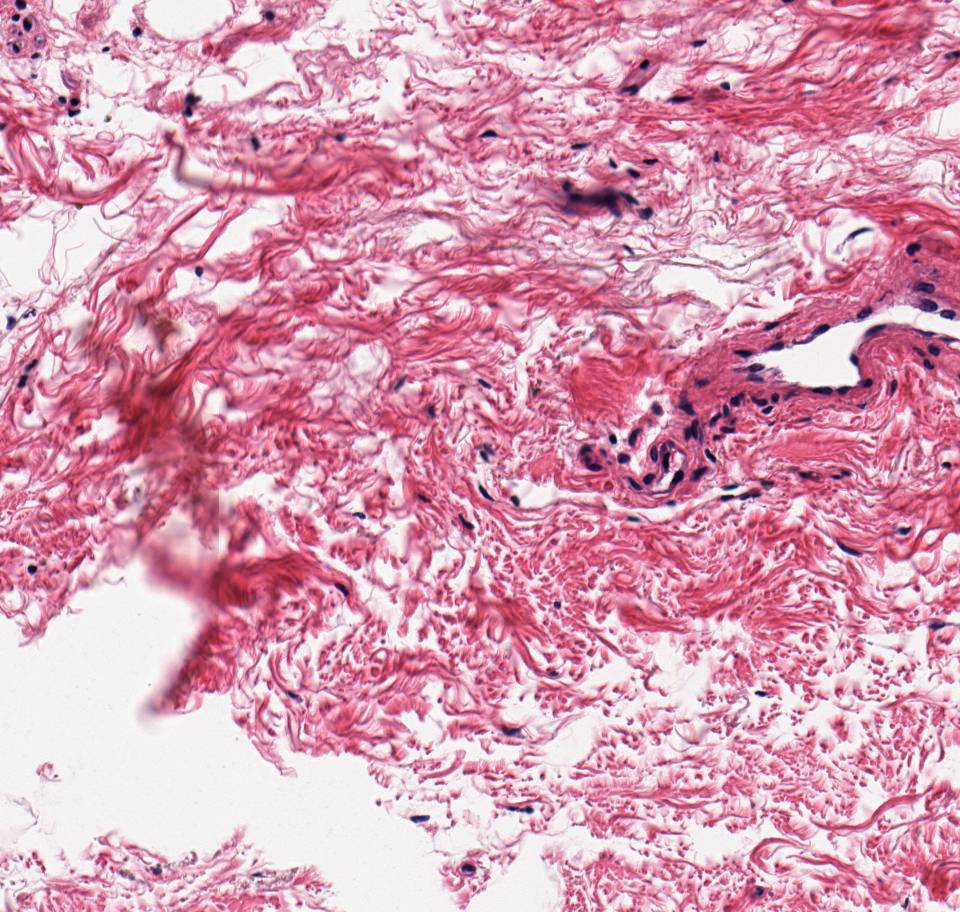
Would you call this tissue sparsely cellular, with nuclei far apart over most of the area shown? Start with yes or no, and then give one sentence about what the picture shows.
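Yes. Nuclei are sparse, small, dark and mostly elongated, scattered singly among the fibres.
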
